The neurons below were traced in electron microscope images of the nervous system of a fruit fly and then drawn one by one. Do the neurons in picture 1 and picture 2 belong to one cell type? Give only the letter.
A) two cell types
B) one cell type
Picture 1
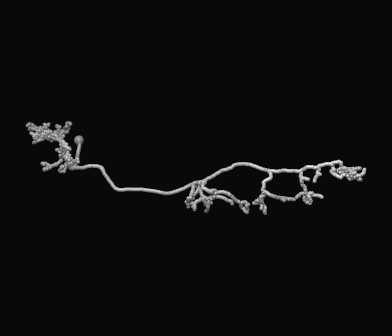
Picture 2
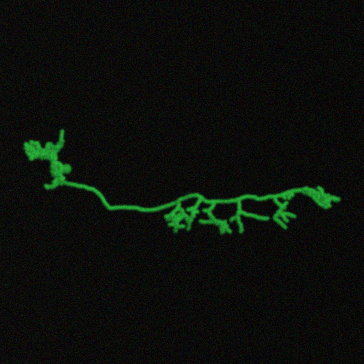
B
